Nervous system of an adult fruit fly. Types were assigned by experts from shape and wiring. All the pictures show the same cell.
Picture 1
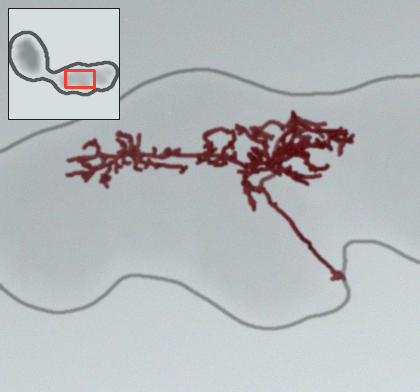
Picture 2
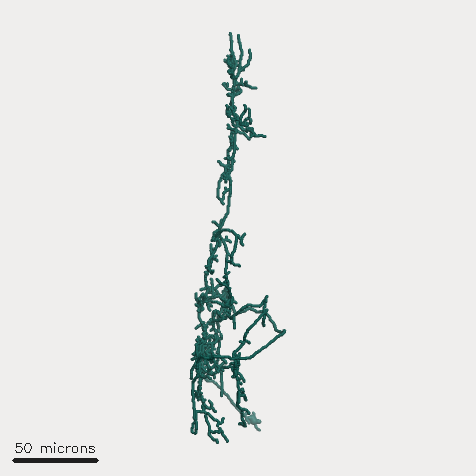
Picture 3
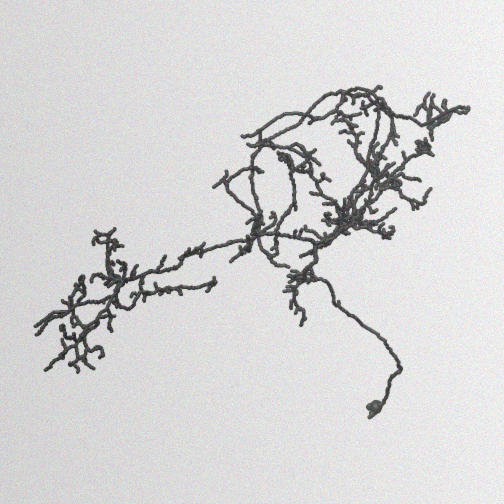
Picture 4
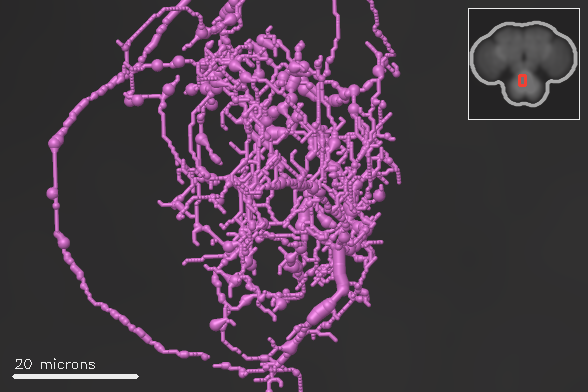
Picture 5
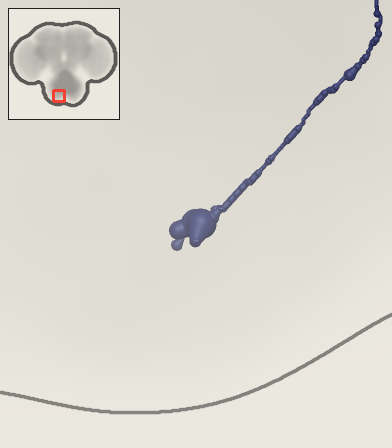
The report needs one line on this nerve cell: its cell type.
IN12A034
